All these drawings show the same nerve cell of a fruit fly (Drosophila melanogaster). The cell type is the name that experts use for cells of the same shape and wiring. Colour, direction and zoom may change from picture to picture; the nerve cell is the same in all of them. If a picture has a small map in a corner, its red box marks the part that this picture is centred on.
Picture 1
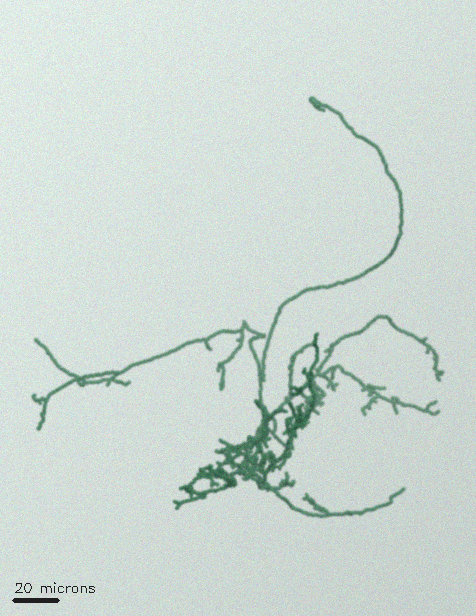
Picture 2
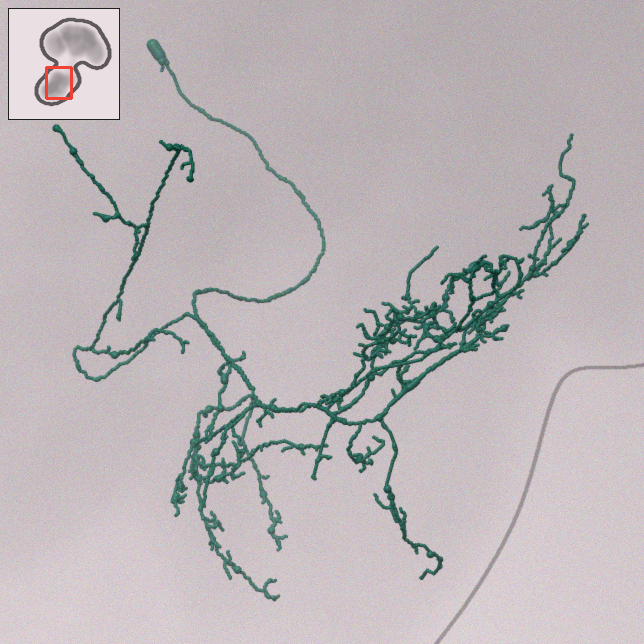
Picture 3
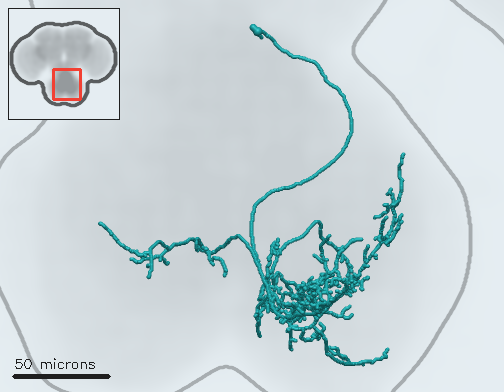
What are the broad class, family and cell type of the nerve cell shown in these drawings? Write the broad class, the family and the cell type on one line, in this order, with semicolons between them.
nerve-cord intrinsic neuron; hemilineage 23B; IN23B061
